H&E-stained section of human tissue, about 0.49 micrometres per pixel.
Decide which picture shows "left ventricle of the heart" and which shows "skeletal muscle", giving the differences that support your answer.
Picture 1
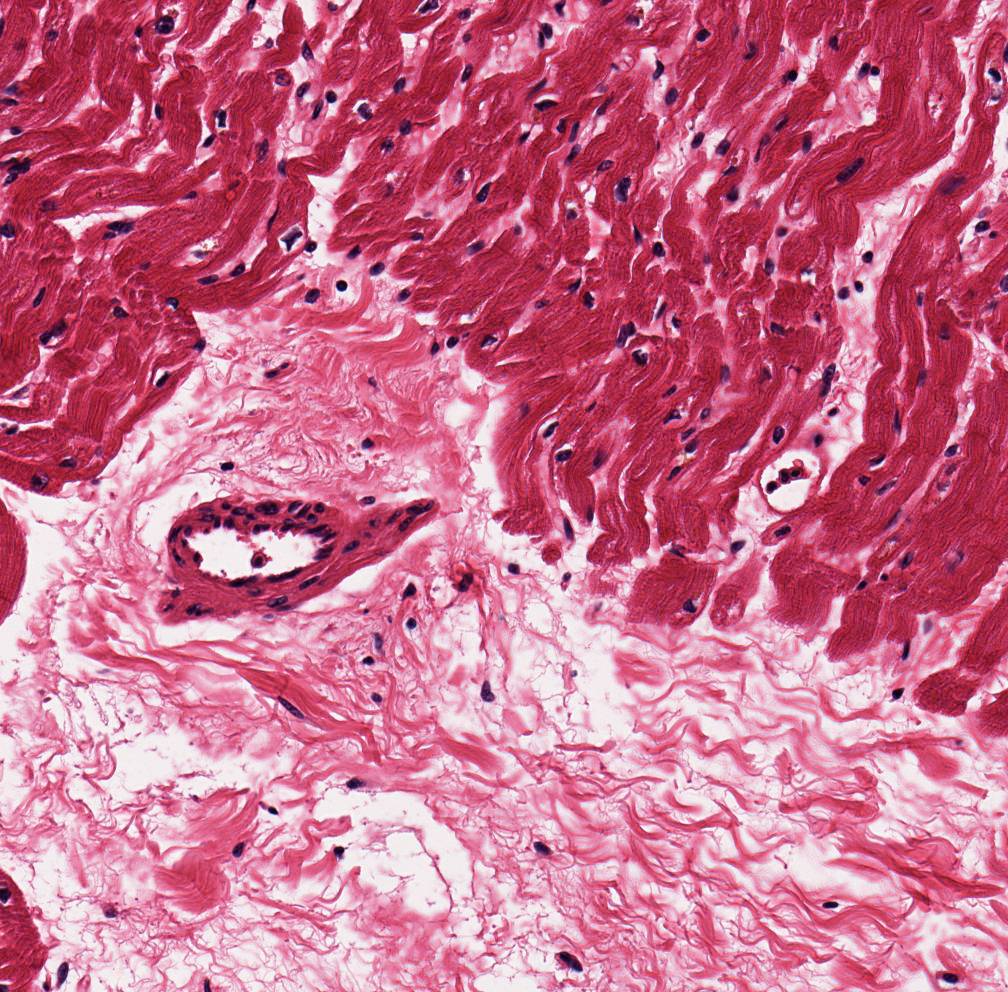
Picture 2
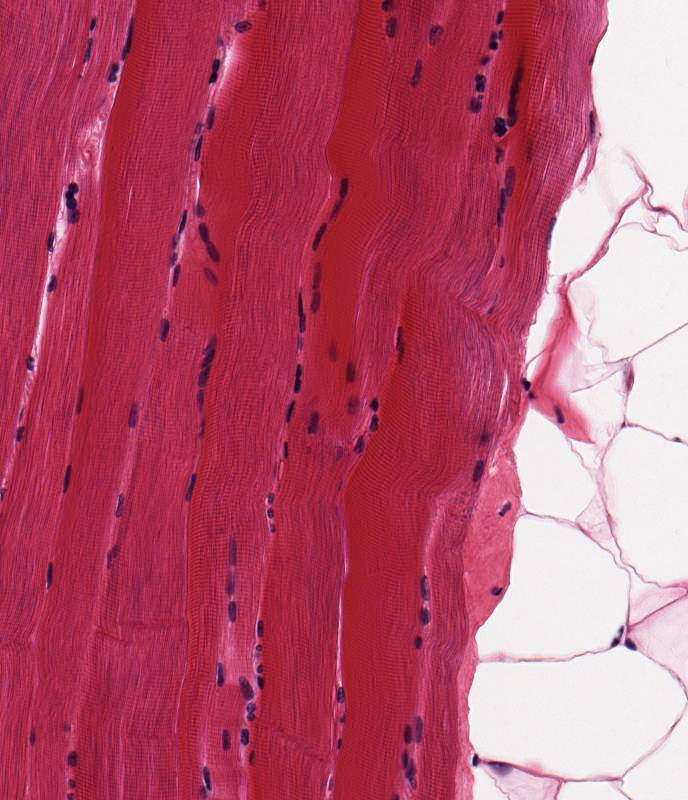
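As I see it, picture 1 is the left ventricle of the heart and picture 2 skeletal muscle. In the first, cardiac muscle fills the upper half and right side, running in wavy bundles, and some fibres branch to join neighbours. Its lower left is loose connective tissue: wavy, pale pink collagen fibres, sparse nuclei. The skeletal muscle fibres are long and parallel, running roughly top to bottom, with fine transverse cross-striations along their length. Their elongated dark nuclei lie at the fibre edges, along the borders, not in the centres.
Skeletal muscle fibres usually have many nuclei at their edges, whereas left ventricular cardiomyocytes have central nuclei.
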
